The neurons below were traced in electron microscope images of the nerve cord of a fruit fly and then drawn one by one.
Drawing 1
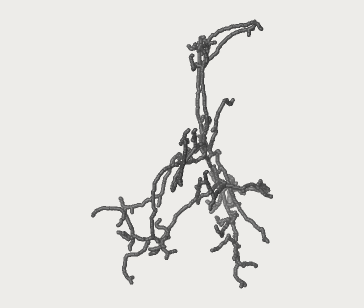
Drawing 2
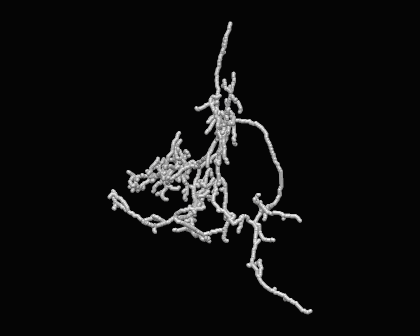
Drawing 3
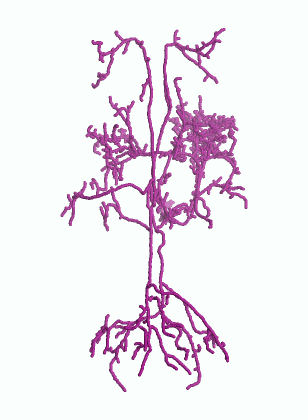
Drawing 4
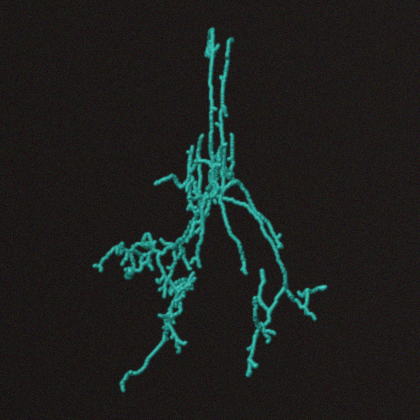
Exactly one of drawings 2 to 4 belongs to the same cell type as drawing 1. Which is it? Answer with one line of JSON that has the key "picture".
{"picture": 4}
